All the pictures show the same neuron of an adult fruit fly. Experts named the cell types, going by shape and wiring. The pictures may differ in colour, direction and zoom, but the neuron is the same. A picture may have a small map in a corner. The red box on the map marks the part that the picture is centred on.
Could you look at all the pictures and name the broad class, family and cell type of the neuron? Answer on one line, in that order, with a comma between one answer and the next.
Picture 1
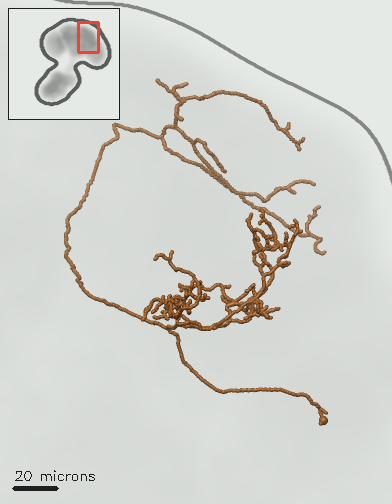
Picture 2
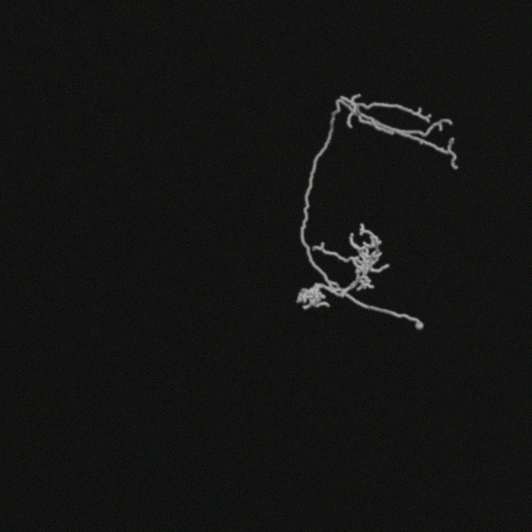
central-brain intrinsic neuron, hemilineage ALlv1, M_lvPNm30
